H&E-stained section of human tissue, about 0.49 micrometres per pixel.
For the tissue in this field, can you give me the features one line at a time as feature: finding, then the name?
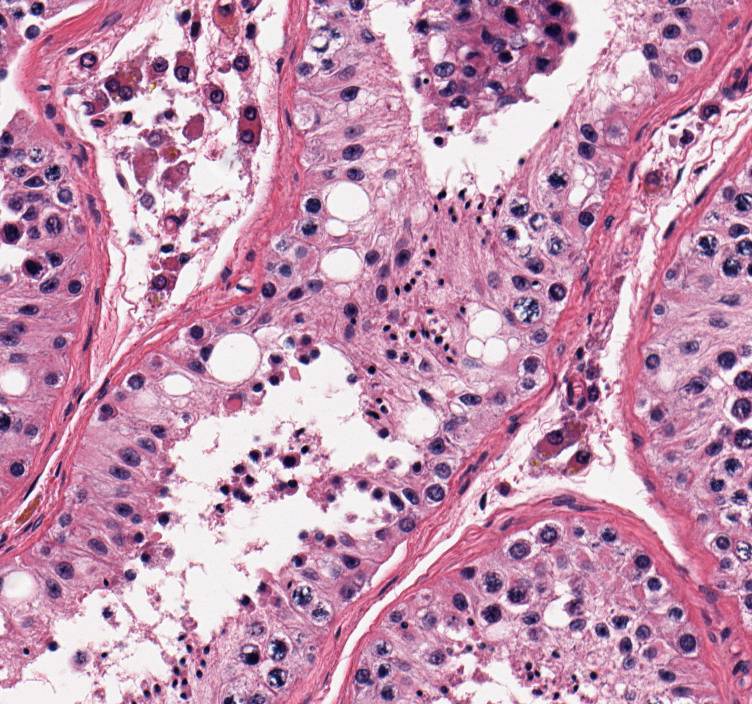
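Tubules: several, closely packed, narrow pink connective tissue between
Tubule wall: wavy, layered, pink, fibrous, with flat spindle-shaped nuclei
Lining: stratified germ cells, several layers, wall toward lumen
Leydig cells: upper left between tubules, abundant pink cytoplasm, some with brown granular pigment
Name: testis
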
